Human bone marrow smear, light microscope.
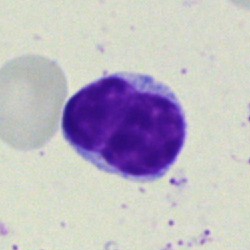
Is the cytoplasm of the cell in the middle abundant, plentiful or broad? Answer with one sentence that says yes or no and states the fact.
No, the cell's cytoplasm is limited to a thin rim.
